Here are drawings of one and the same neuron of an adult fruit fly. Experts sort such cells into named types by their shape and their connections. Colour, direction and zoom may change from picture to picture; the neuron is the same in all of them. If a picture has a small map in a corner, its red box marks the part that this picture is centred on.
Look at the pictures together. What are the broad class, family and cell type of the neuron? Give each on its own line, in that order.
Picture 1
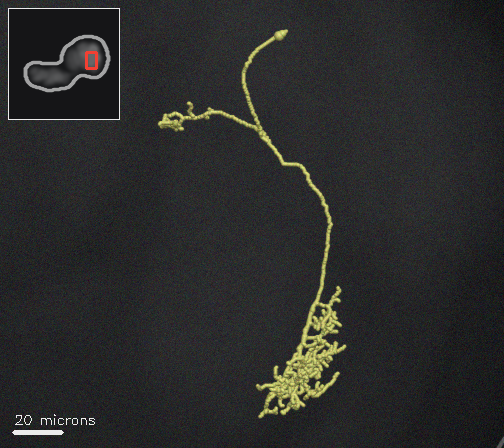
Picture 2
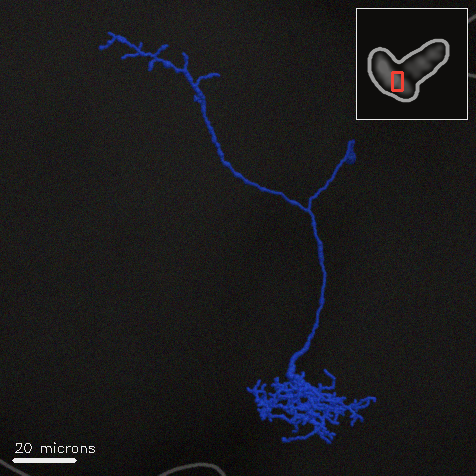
visual projection neuron
hemilineage VPNd1
LC22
